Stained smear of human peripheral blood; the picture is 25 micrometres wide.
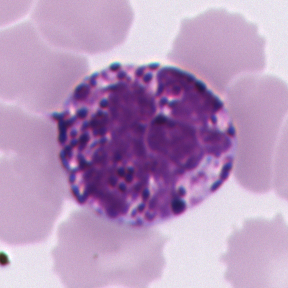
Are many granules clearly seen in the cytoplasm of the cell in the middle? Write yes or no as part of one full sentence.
Yes, what is seen in its cytoplasm is many granules.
